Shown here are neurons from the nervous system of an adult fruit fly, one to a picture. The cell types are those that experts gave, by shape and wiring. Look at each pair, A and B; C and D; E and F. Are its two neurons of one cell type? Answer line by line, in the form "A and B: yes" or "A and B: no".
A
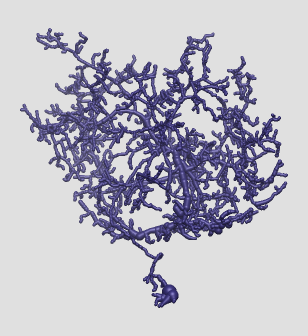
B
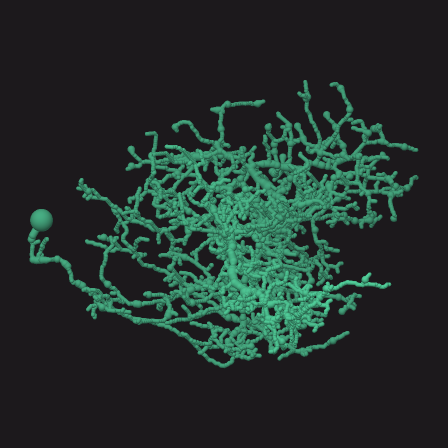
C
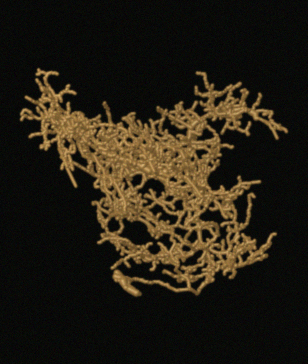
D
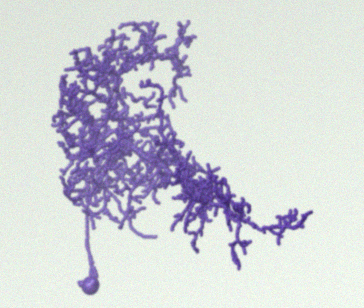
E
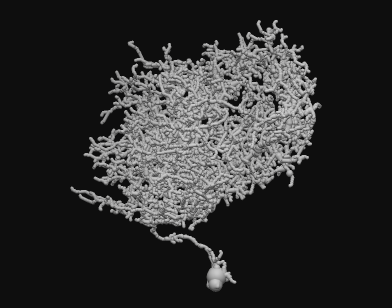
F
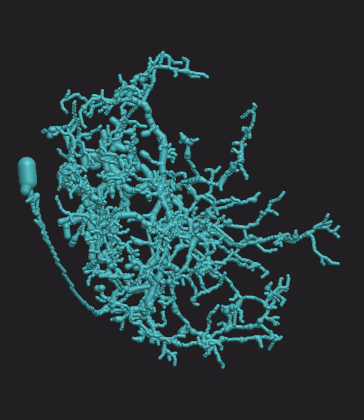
A and B: no
C and D: yes
E and F: no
